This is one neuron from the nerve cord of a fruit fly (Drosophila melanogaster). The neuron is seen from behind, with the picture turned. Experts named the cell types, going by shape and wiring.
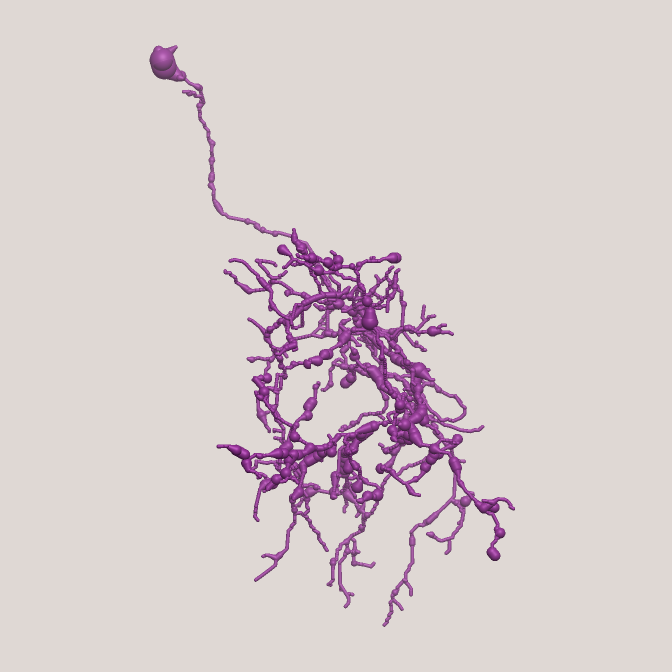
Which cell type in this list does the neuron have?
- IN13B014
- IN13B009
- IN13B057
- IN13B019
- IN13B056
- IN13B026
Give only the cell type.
IN13B056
